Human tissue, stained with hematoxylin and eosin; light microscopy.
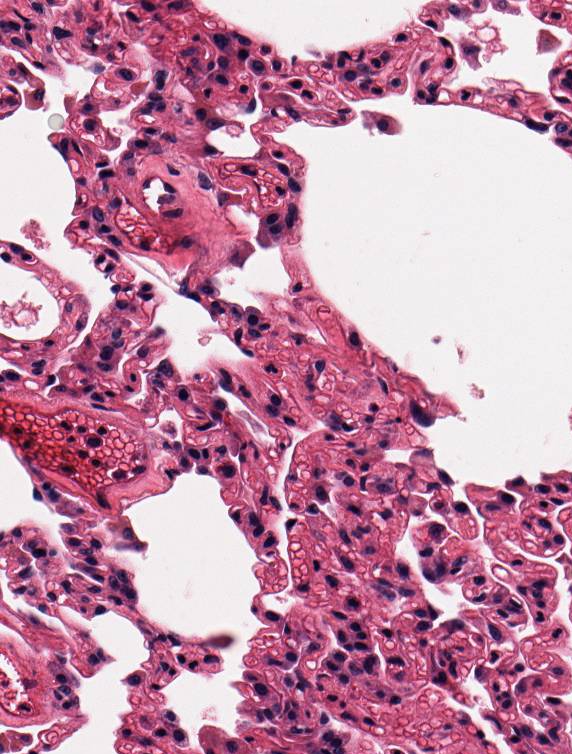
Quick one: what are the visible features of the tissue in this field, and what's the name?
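Thin septa branch into a network around large empty spaces, the largest lying in the upper right. Cellularity is greatest at lower right, where septa crowd together with only narrow slit-like spaces between them. Most nuclei stain dark and are round to oval. Throughout, many small round red blood cells outlined in pink lie within the septa. The tissue is lung.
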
